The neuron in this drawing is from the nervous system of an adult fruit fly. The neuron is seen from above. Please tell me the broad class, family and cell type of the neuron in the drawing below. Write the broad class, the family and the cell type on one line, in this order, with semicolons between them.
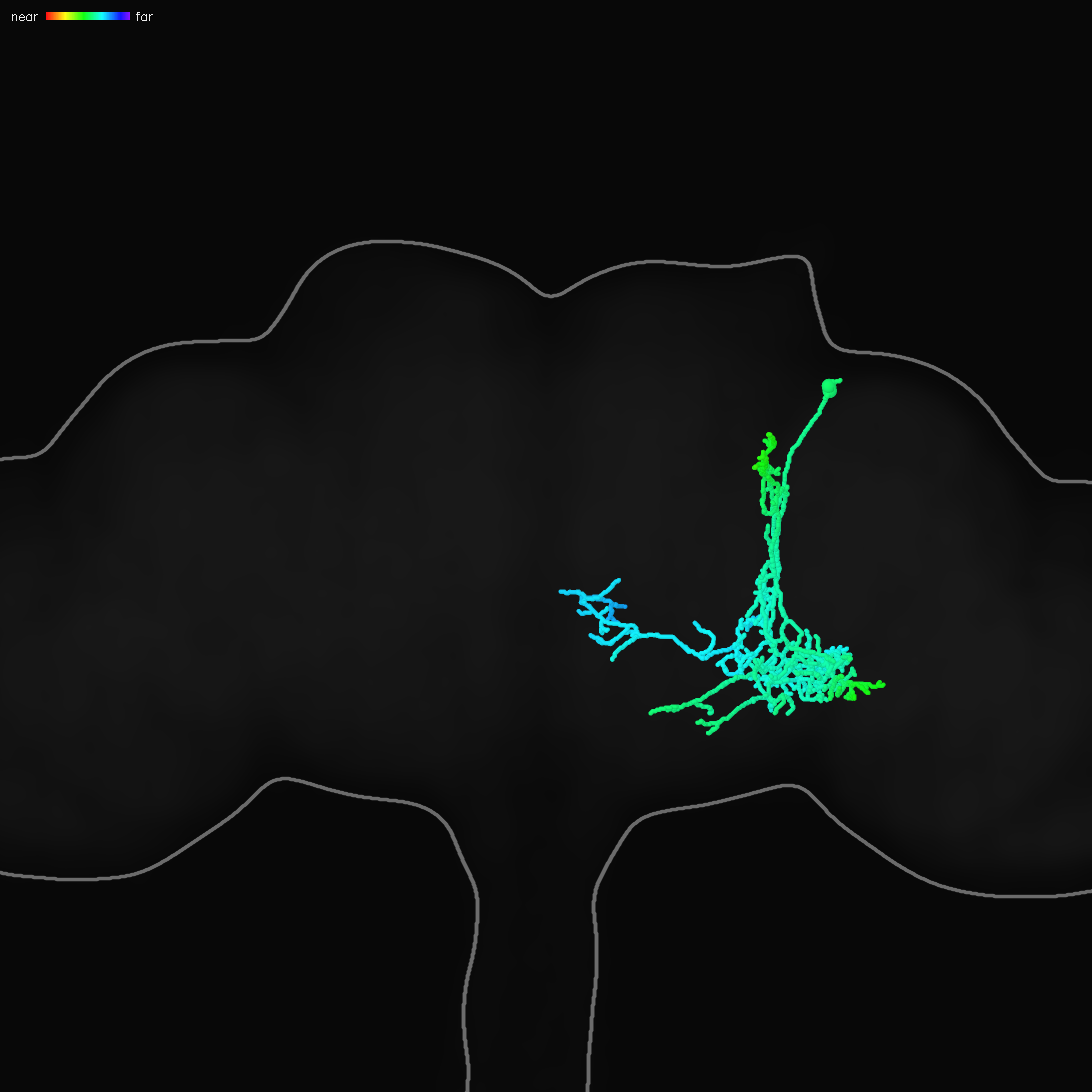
central-brain intrinsic neuron; hemilineage LALa1_posterior; WED016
